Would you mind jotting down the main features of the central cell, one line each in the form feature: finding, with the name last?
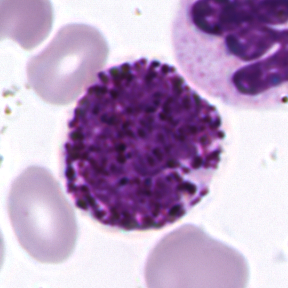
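Shape: round, in fact nearly circular
Nucleus: covered by the granules, so its shape can't be made out
Granule extent: they reach right out to the cell's edge
Vacuoles: none that I can see
Identity: this is a basophil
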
